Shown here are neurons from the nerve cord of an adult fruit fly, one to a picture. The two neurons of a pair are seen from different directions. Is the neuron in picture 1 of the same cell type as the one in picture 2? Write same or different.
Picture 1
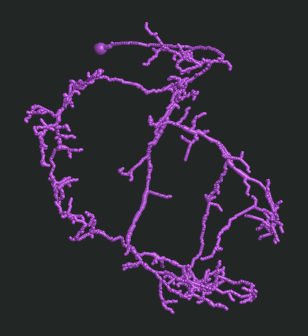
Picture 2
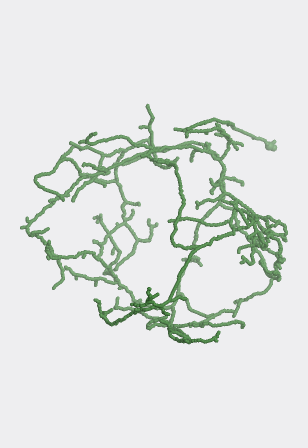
different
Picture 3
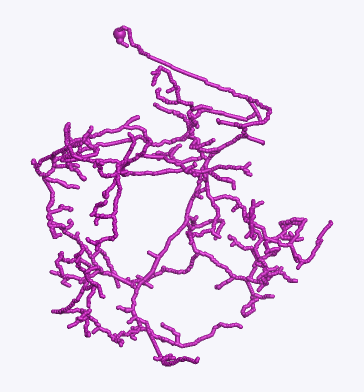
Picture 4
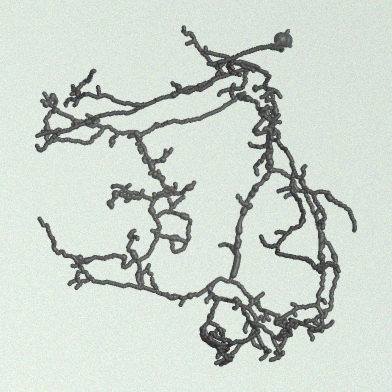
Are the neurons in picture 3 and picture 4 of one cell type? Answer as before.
different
